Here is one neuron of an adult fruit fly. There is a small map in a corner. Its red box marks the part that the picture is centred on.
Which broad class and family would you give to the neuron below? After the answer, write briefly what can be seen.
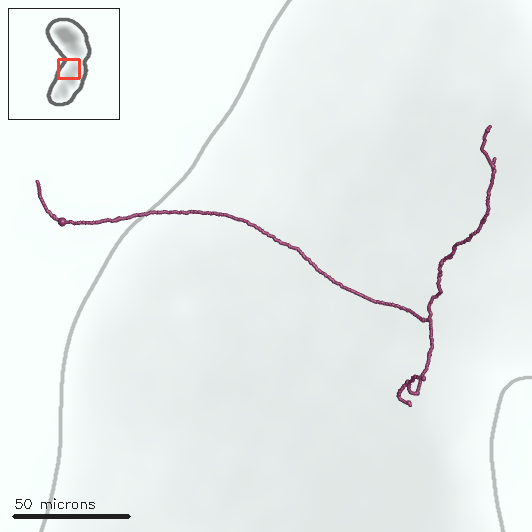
This is a sensory neuron entering the nerve cord. The name of its family is class mechanosensory tactile. From left to right in the picture it spans about 200 microns. There are a dozen or fewer branch ends.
